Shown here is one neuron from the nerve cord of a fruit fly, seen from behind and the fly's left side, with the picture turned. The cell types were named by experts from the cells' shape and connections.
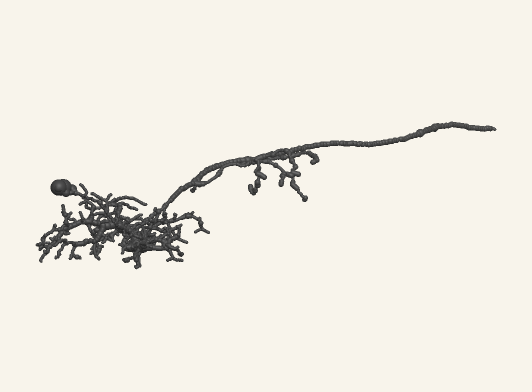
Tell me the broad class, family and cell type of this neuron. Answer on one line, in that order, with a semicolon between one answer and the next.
ascending neuron; hemilineage 10B; AN10B019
